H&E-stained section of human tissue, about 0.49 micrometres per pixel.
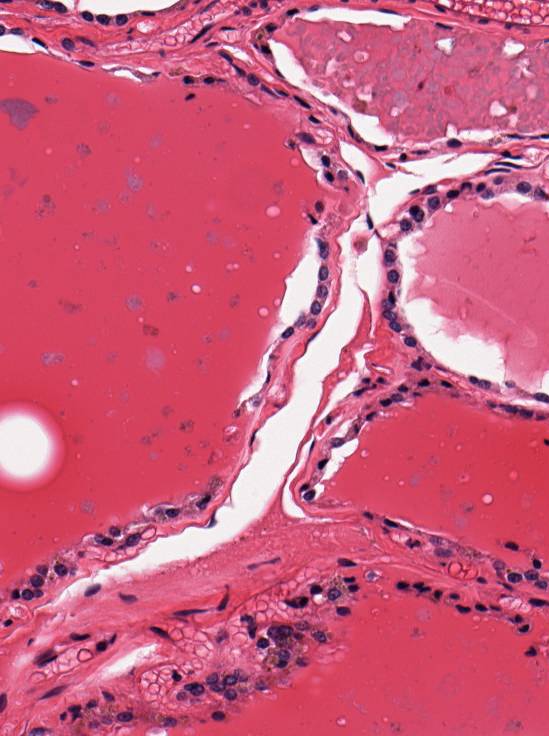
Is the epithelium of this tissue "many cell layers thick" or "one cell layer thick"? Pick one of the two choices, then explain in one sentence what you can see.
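One cell layer thick. The follicles are lined by a single layer of flattened to low cuboidal cells with small dark nuclei.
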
